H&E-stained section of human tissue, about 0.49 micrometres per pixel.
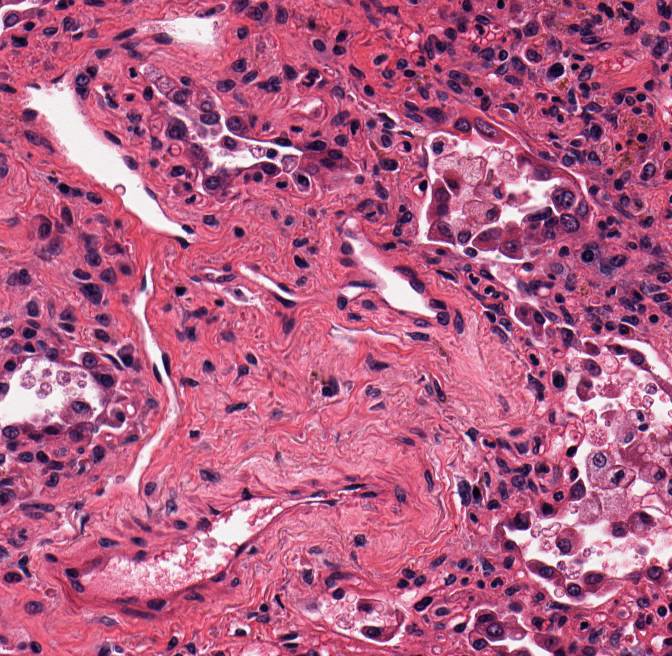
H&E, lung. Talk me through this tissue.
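In the centre, wavy pink collagen fibres carry scattered spindle-shaped nuclei. Turn to the spaces at upper right and lower right, where loose clusters of rounded cells have abundant pale, finely vacuolated cytoplasm. Along the top and right edges, many crowded dark nuclei make the tissue more densely cellular than the fibrous centre. No fat cells are present.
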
